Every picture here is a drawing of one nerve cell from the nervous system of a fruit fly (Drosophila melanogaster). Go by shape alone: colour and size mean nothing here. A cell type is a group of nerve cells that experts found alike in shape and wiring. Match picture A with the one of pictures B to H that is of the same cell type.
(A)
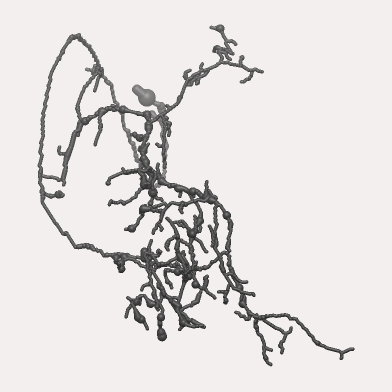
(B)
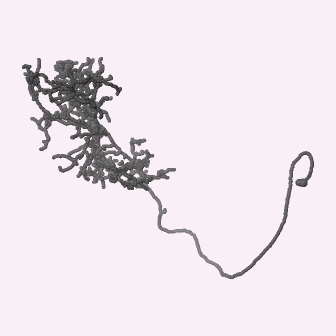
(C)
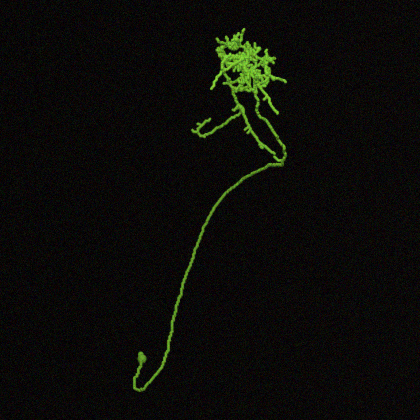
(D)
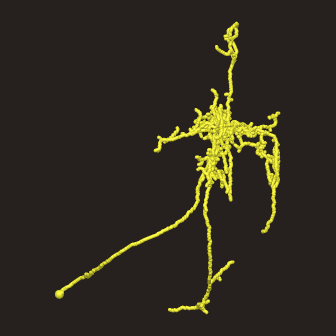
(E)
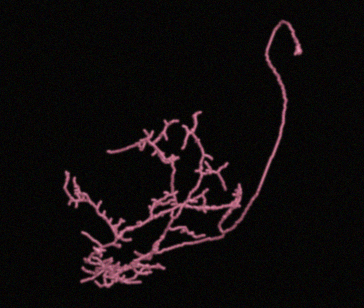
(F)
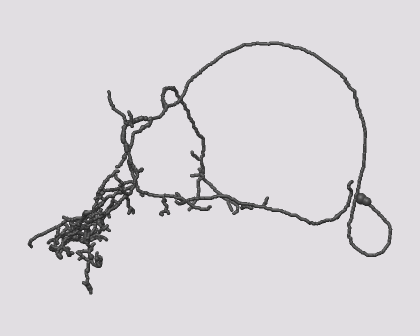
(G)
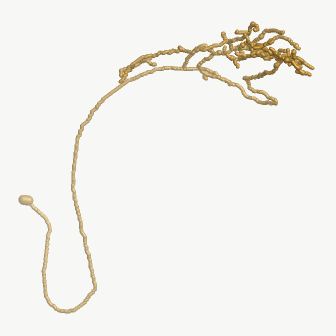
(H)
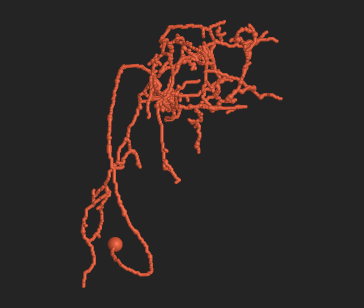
E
